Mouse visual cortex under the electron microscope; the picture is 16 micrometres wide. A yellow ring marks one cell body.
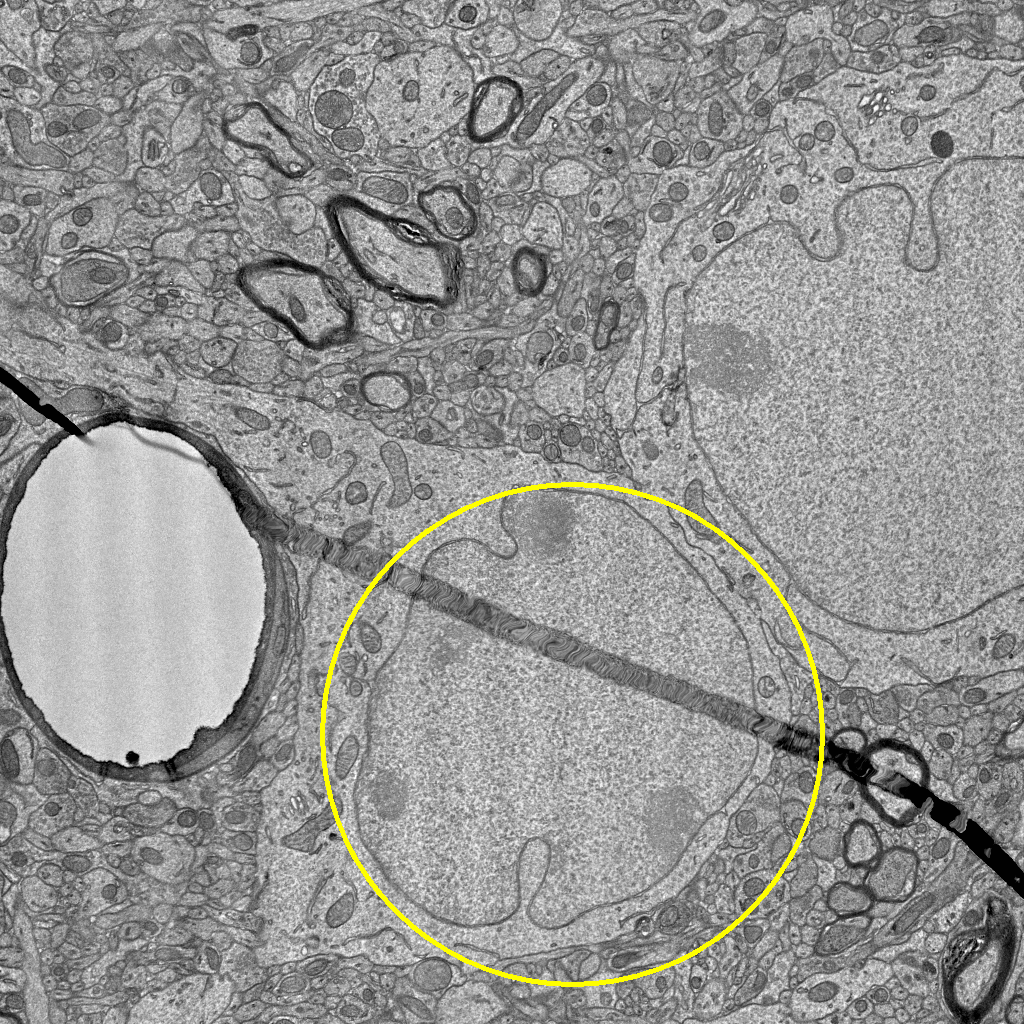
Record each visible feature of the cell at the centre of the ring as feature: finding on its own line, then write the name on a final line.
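Envelope: a deep, narrow fold pushing into the nucleus from its lower edge
Chromatin: a few blurred, slightly darker patches scattered through the nucleus
Rim: no thick band of dark chromatin lining the inside of the envelope
Neighbour: a larger cell body with a pale nucleus to the upper right
Verdict: excitatory neuron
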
